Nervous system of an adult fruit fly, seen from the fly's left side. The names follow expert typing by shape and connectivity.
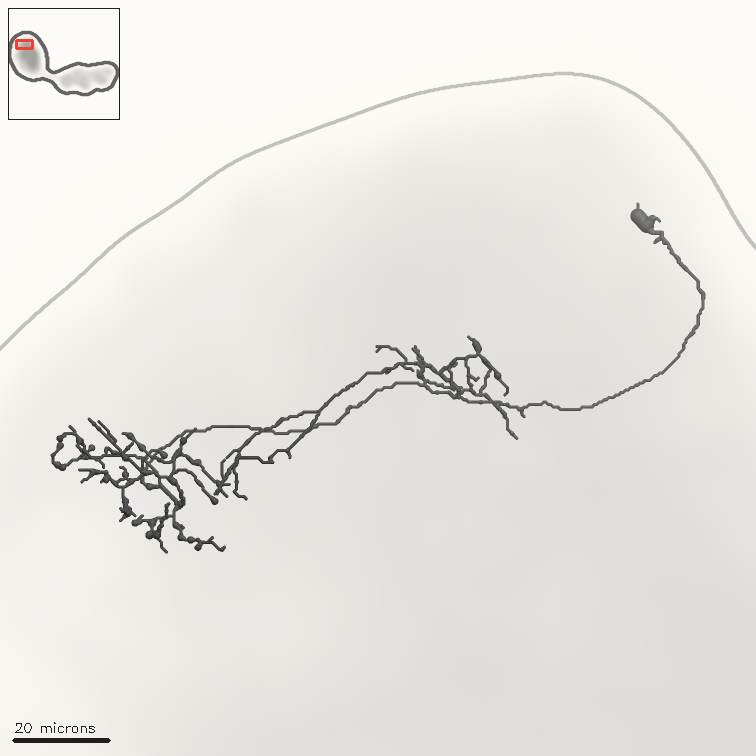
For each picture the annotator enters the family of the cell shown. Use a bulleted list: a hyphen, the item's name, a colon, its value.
- family: hemilineage SLPad1_posterior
